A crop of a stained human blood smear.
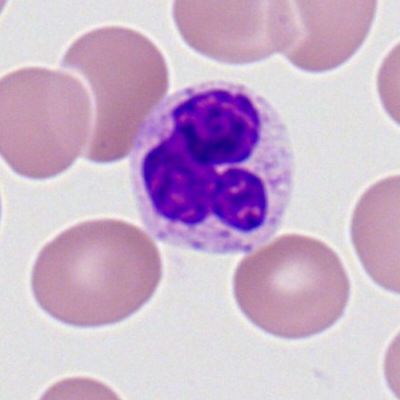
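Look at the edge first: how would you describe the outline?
Round and smooth.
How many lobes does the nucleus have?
Three, and no nucleoli are visible.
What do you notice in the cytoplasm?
Fine, scattered purplish granules.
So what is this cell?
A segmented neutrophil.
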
